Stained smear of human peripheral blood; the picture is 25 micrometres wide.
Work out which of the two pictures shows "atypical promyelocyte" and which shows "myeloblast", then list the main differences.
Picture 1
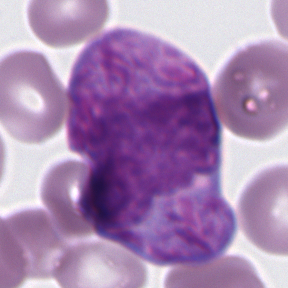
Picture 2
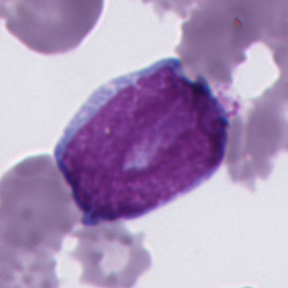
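Atypical promyelocyte: picture 1. Myeloblast: picture 2. Outline: irregular in picture 1, with a notch indented at lower left. In picture 2 it is angular, with fairly straight sides and blunt corners. Picture 2 cytoplasm: pale blue, no visible granules.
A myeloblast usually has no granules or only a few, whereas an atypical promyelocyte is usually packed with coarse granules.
Picture 2 nucleus: about 80% of the cell's area.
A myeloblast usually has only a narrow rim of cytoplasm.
Picture 1: no clear vacuoles; red cells pressed against its left side. Picture 2: red cells touching its upper-right and lower-left ends.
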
